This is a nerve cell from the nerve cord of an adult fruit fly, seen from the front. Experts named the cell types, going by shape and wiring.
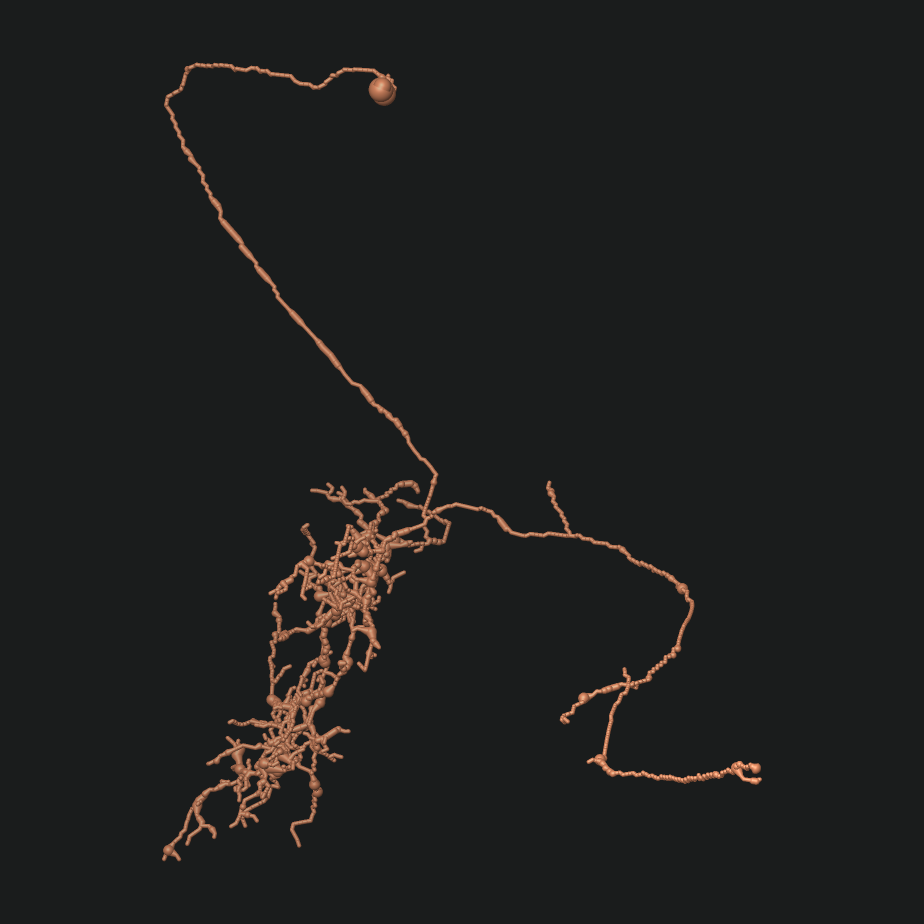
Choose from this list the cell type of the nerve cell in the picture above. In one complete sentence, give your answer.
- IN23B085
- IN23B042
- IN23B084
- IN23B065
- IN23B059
It is IN23B084 that is the cell type of the nerve cell.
